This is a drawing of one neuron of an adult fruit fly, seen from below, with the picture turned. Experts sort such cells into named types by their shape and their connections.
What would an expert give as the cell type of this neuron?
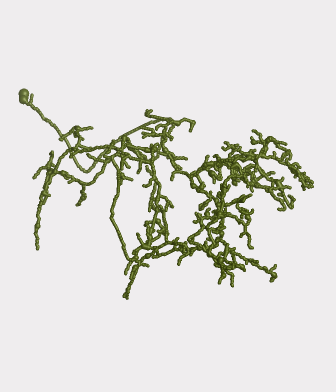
AVLP427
